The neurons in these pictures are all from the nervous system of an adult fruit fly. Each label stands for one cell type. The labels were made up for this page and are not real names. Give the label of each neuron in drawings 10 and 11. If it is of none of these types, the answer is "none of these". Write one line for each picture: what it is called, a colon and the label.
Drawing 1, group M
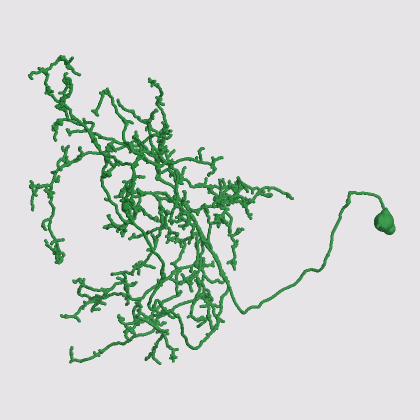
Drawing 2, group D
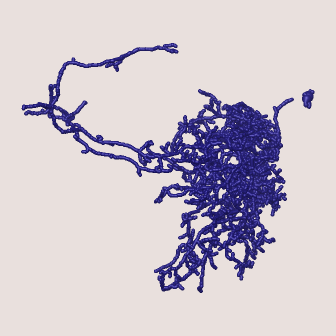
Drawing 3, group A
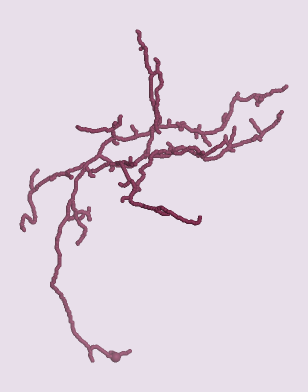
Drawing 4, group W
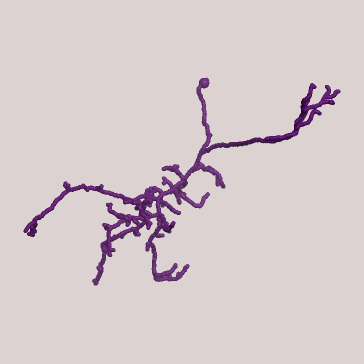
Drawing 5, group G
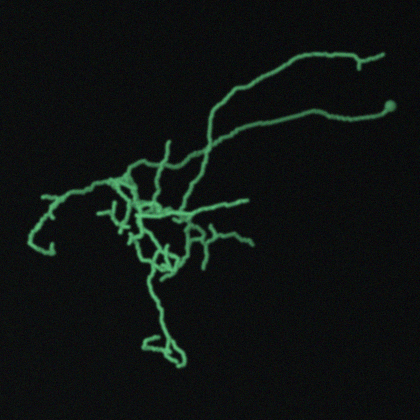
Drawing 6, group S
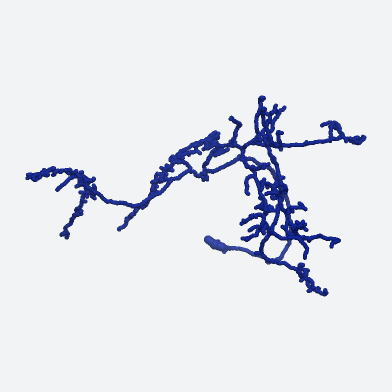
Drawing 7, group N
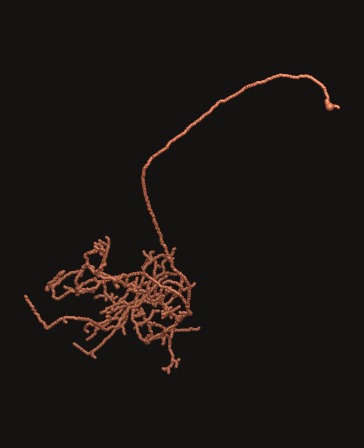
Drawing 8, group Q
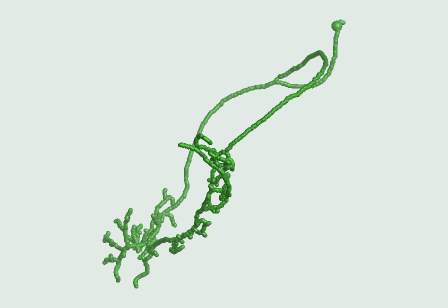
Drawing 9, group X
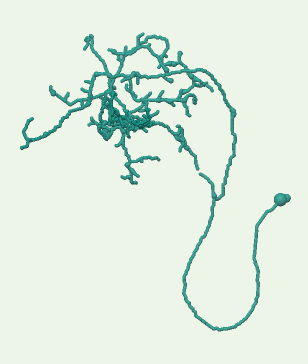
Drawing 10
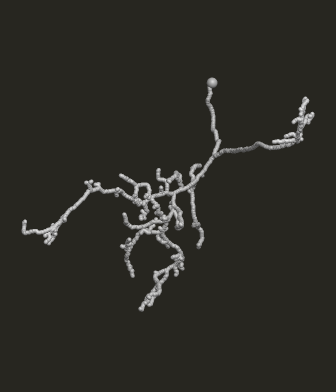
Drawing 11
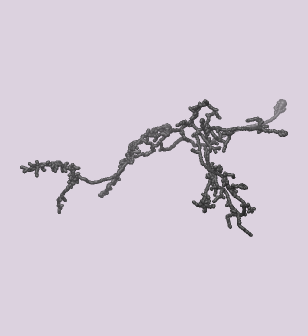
10: group W
11: group S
